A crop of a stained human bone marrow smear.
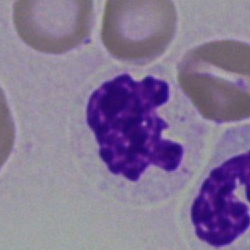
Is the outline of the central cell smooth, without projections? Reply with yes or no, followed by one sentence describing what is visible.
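Yes. The cell outline is roughly round and smooth.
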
